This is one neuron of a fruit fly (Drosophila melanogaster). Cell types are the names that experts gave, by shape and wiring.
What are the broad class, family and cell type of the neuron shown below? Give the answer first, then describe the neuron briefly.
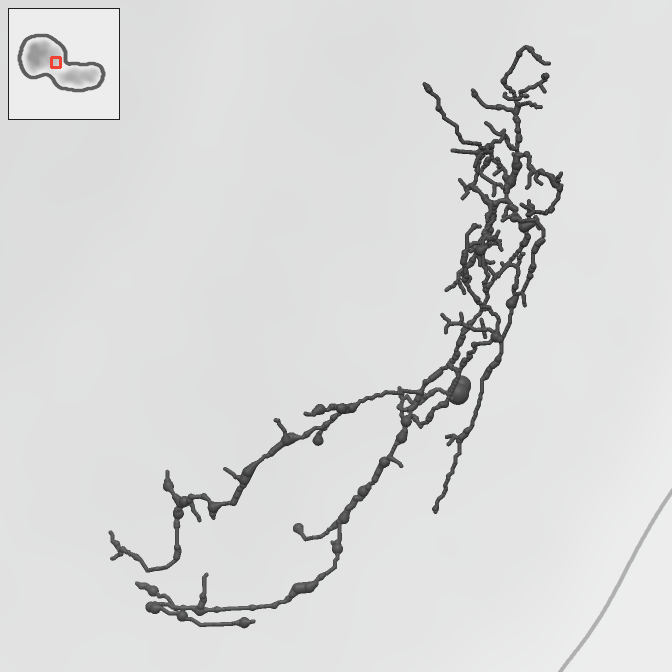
It is an optic-lobe intrinsic neuron. The family is LPi. It is of cell type LPi4a. Dozens of branch ends can be seen. In this view it is taller than it is wide.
